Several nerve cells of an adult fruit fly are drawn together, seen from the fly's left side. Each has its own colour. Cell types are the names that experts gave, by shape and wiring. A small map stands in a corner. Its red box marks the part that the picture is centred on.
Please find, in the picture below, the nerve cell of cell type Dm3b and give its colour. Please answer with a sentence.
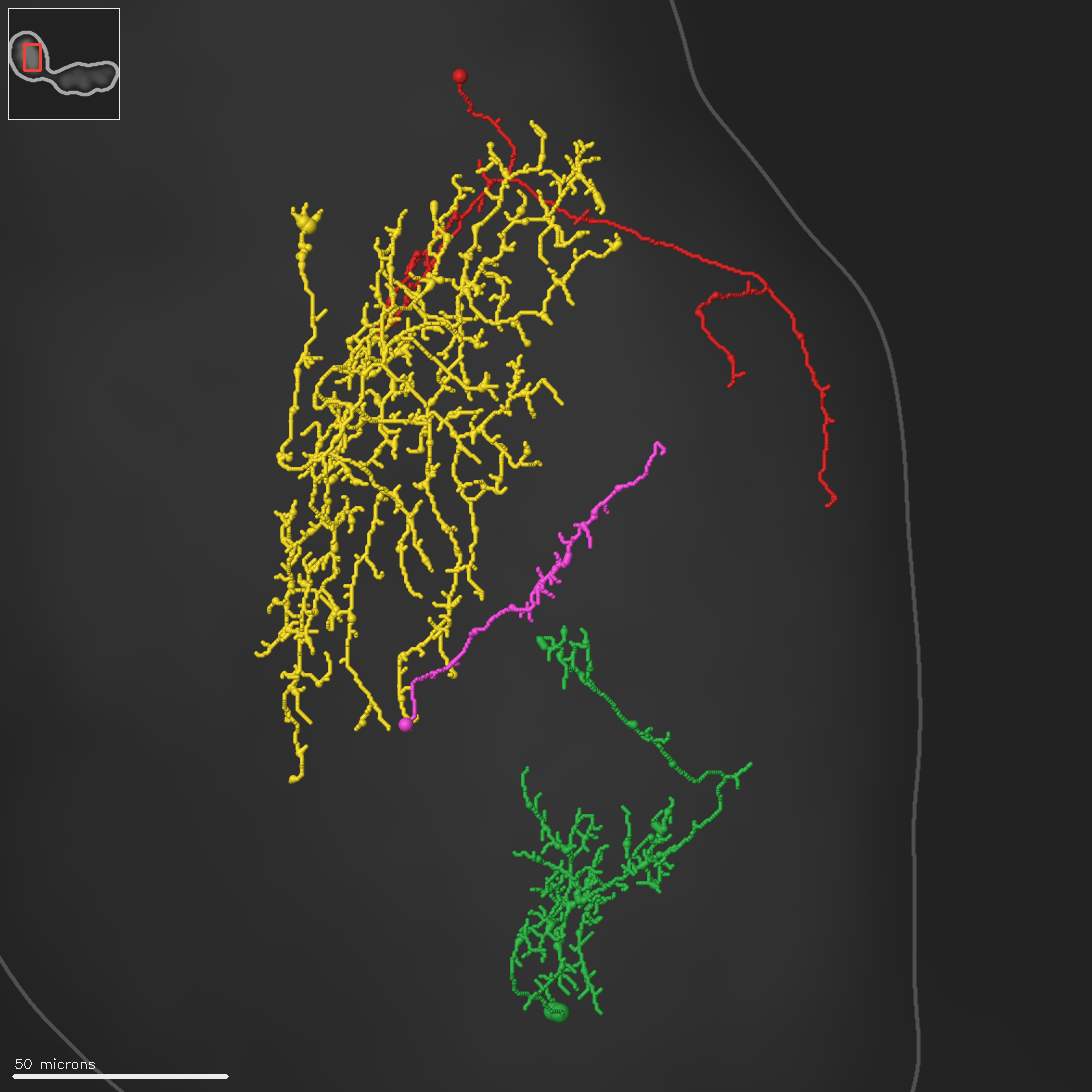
The colour is magenta.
